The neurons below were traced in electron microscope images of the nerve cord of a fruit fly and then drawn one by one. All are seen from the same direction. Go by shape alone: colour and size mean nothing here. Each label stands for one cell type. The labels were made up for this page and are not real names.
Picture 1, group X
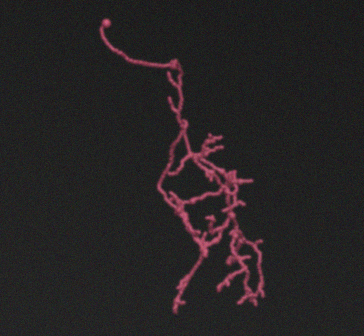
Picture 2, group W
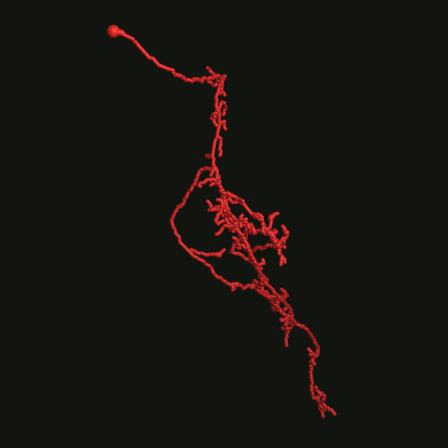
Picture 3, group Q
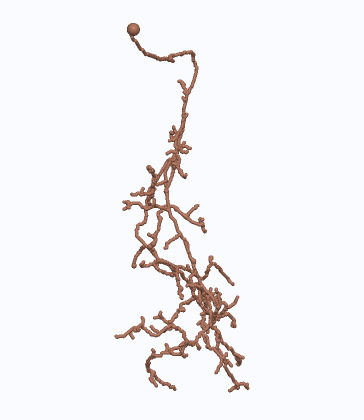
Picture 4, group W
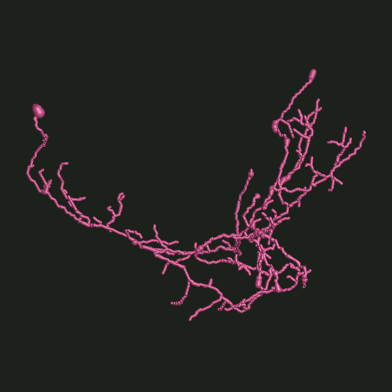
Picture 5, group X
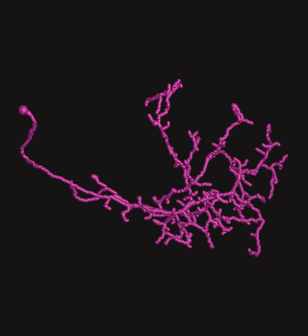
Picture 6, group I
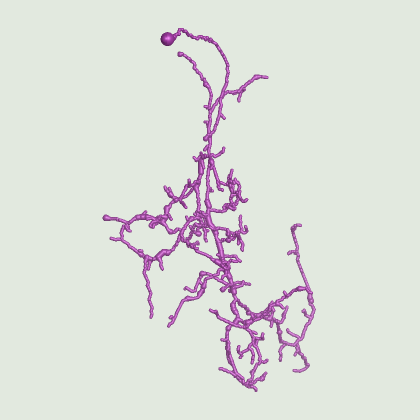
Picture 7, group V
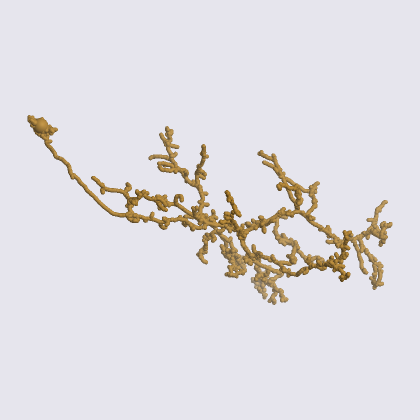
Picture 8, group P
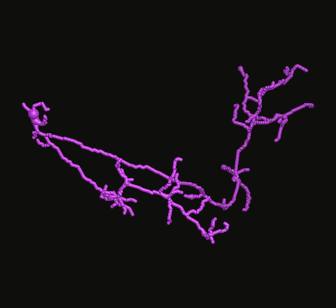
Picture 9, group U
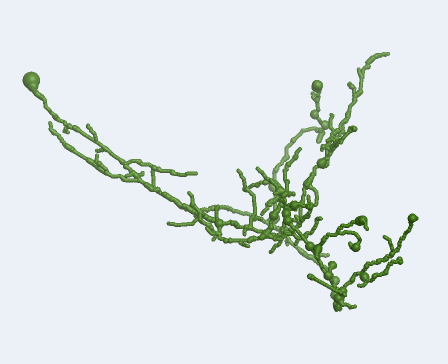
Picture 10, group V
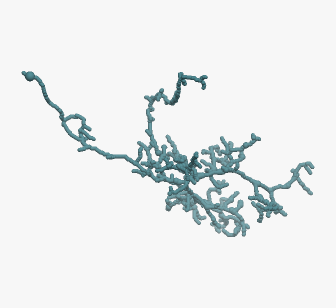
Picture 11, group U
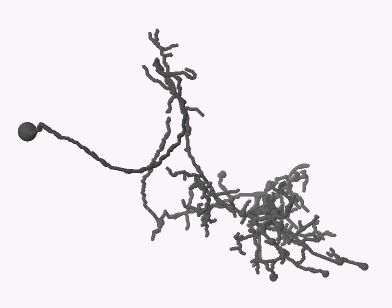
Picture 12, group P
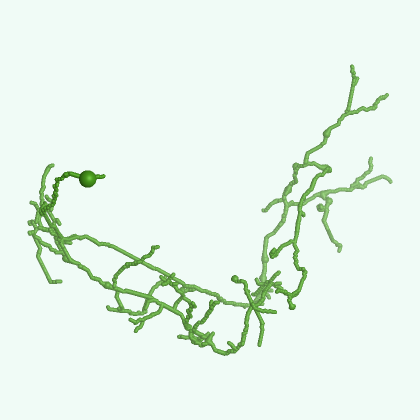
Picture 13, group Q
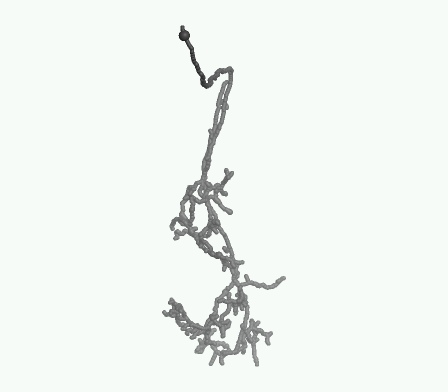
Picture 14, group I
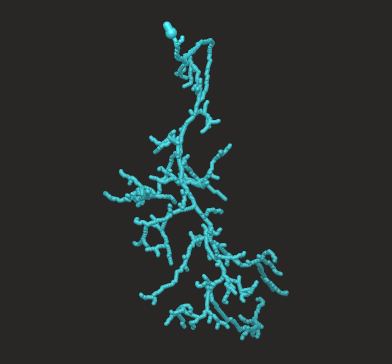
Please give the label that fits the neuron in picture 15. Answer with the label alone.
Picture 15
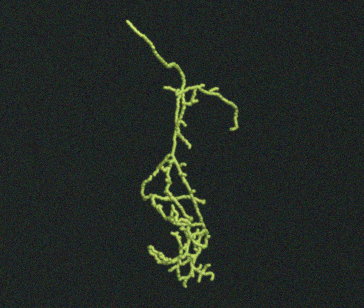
group Q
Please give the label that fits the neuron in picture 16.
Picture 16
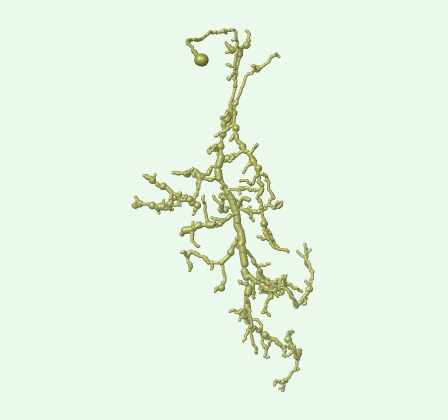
group I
